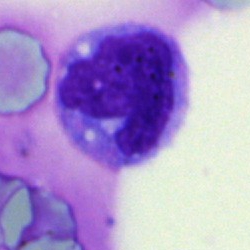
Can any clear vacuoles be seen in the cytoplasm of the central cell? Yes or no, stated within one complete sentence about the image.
Yes, one or more clear vacuoles can be seen in its cytoplasm.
